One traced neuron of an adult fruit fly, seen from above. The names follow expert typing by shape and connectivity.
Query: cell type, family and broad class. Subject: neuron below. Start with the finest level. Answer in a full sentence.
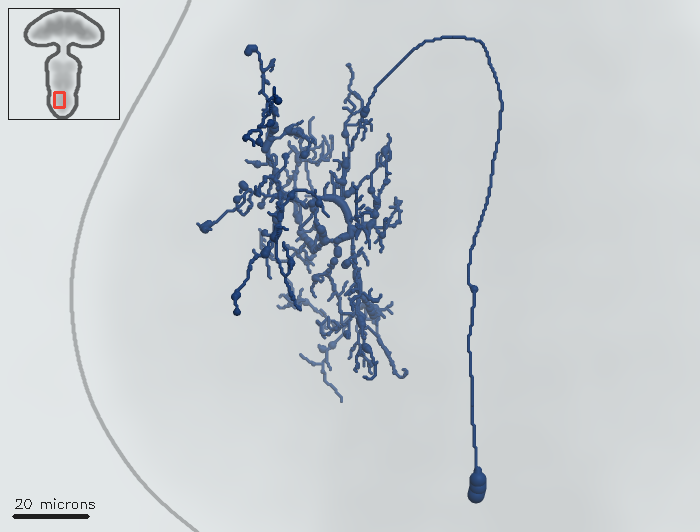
Type IN12B037_f of hemilineage 12B, a nerve-cord intrinsic neuron.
